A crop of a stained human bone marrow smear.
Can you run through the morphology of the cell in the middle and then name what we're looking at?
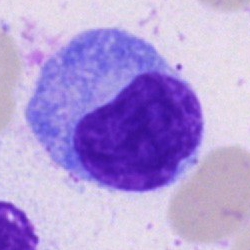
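The nucleus sits off-centre, toward the lower right of the cell. Plentiful cytoplasm spreads broadly to the upper left of it, stained blue with lighter mottled patches. No coarse dark granules are present in the cytoplasm. This is a plasma cell.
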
